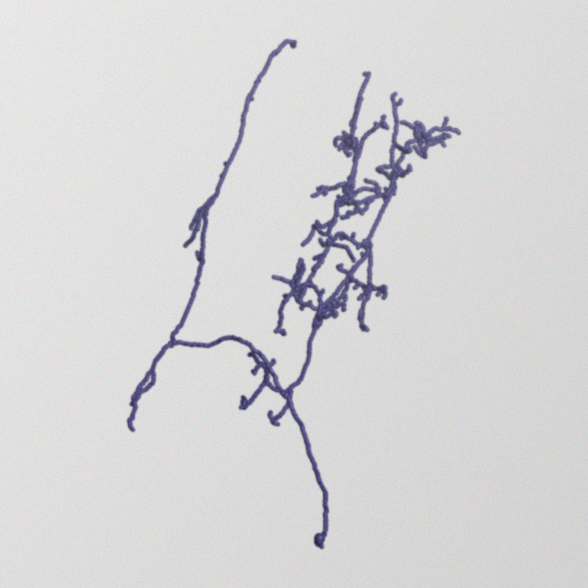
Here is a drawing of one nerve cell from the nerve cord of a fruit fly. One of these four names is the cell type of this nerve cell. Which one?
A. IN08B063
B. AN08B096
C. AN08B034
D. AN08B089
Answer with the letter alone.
A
